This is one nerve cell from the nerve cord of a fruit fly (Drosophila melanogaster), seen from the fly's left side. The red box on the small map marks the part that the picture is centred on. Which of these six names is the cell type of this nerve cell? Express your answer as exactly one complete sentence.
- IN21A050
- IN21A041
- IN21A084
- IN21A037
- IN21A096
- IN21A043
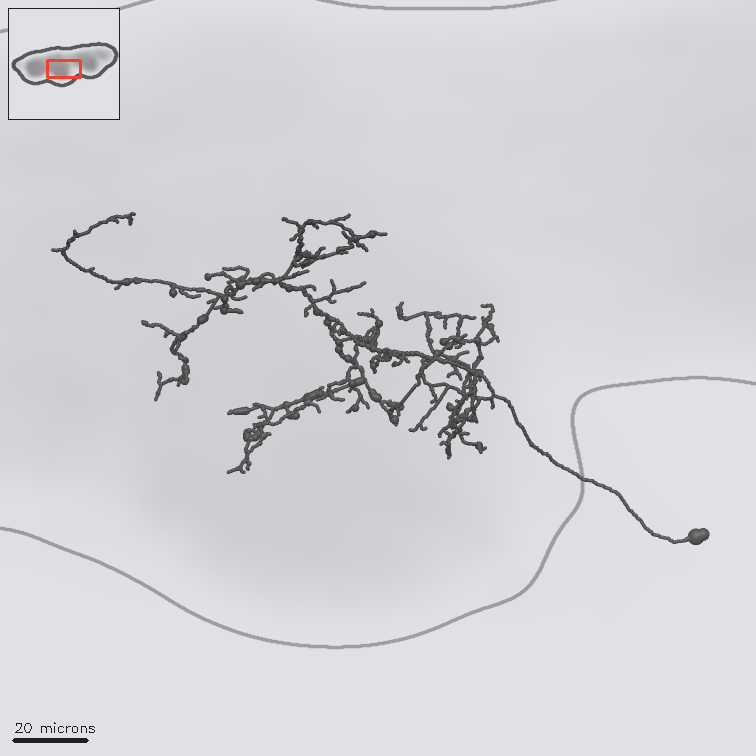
This particular nerve cell has the cell type IN21A050.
